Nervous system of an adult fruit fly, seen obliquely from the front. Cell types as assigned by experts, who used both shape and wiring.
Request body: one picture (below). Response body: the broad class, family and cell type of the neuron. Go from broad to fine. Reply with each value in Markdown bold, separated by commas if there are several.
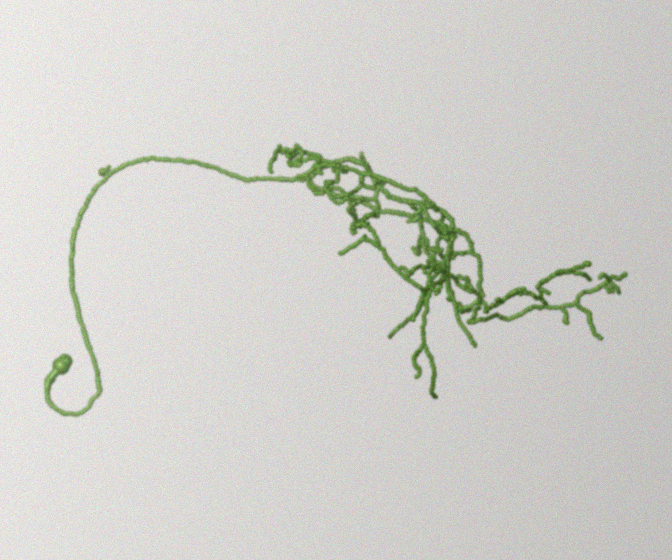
**central-brain intrinsic neuron**, **hemilineage SLPav1_lateral**, **LNd_c**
